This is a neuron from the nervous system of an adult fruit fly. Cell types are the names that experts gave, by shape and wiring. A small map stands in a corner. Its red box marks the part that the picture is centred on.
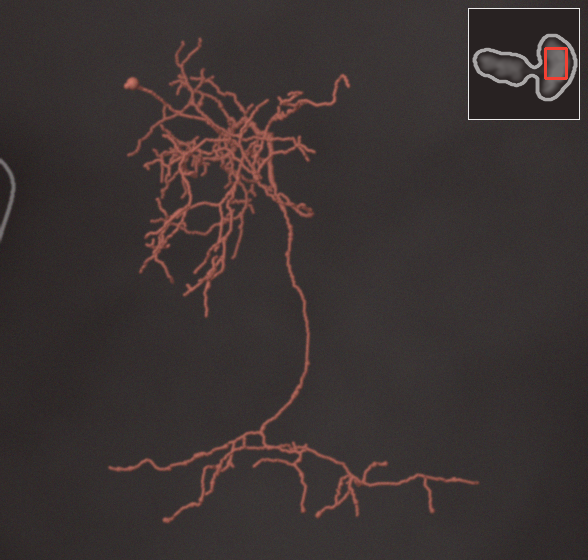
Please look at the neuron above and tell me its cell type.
WED127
